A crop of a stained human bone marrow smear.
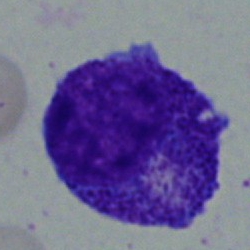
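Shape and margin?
Roughly round to oval; margin slightly bumpy.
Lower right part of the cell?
A paler, lighter-staining patch.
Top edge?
A small knob projects from it.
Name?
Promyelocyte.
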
